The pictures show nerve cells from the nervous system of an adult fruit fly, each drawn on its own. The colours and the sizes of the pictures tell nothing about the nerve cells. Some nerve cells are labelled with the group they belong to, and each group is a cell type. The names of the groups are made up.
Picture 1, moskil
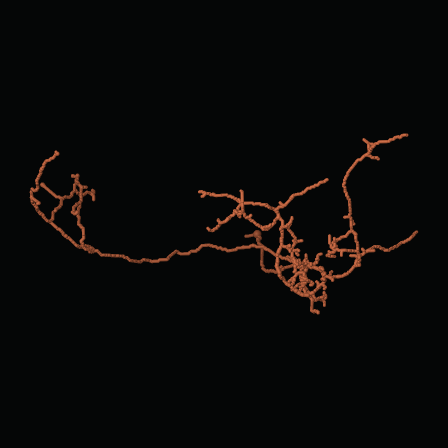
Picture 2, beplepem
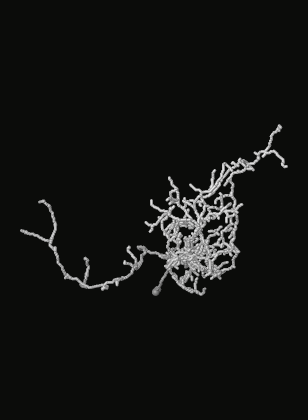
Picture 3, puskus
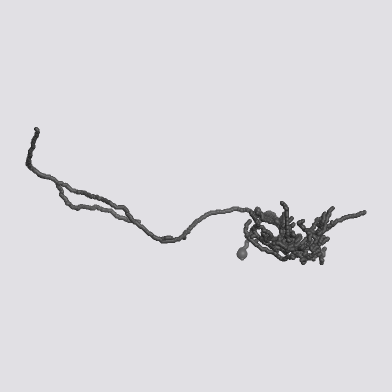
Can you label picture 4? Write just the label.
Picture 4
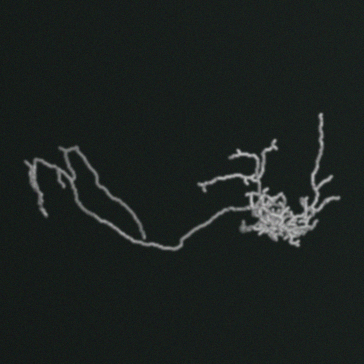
moskil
